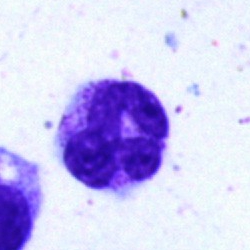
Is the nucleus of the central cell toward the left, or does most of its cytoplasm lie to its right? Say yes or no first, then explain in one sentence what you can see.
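No. The cytoplasm is scant, pale pinkish-lilac, and shows most on the left side.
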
